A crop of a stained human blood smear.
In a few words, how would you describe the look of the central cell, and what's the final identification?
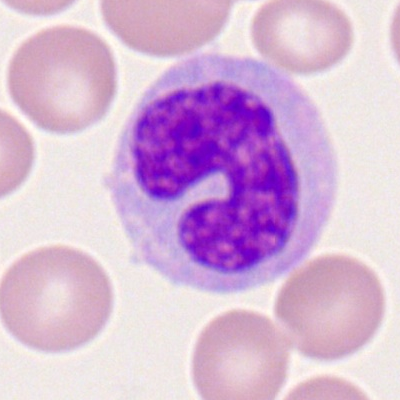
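Its outline is round and mostly smooth. A single curved, horseshoe-like nuclear mass carries a deep notch opening toward the lower left, and it is not split into separate lobes. No distinct coarse granules appear in the cytoplasm. This cell is a monocyte.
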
